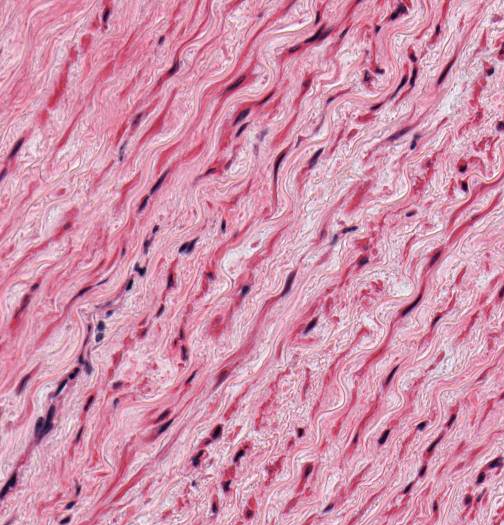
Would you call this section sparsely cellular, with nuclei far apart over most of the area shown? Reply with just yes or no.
Yes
